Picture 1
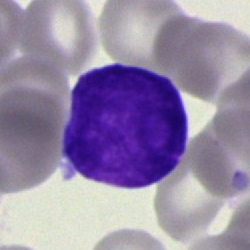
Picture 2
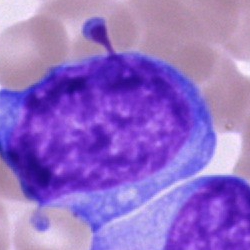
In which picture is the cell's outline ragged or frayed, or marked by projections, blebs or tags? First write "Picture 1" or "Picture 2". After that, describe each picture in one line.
Picture 2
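Picture 1: The cell outline is roughly round with somewhat squared sides and a smooth edge.
Picture 2: A small rounded bleb on a thin stalk projects from the top of the cell.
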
